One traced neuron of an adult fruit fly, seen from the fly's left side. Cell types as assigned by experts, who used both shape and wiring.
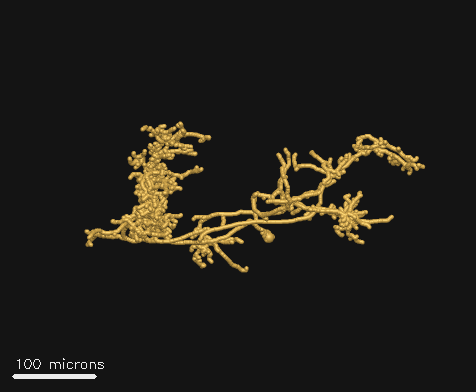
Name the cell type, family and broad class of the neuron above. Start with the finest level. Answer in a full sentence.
Type IN05B001 of hemilineage 05B, a nerve-cord intrinsic neuron.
